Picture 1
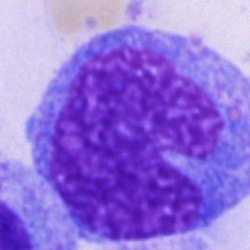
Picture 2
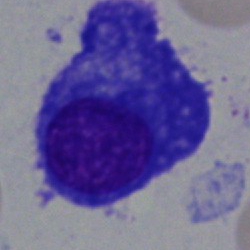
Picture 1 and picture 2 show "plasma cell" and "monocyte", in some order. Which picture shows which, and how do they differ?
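First picture: monocyte; second: plasma cell. Outline check: the monocyte is roughly round with a smooth edge; the plasma cell is irregular, its margin ragged and frayed, most of all along the top. Nucleus check: a deep notch cuts into the right side of the monocyte's nucleus.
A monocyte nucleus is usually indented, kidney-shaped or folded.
The plasma cell nucleus stains reddish purple, standing apart from the blue of the cytoplasm. Cytoplasm check: the monocyte has a moderate rim, widest on the right; the plasma cell has abundant deep blue cytoplasm that takes up more of the cell than the nucleus does.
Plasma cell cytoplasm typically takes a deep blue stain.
Neighbour check: another nucleated cell touches the monocyte's lower left edge; small detached blue bits lie just outside the plasma cell's lower-left edge.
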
